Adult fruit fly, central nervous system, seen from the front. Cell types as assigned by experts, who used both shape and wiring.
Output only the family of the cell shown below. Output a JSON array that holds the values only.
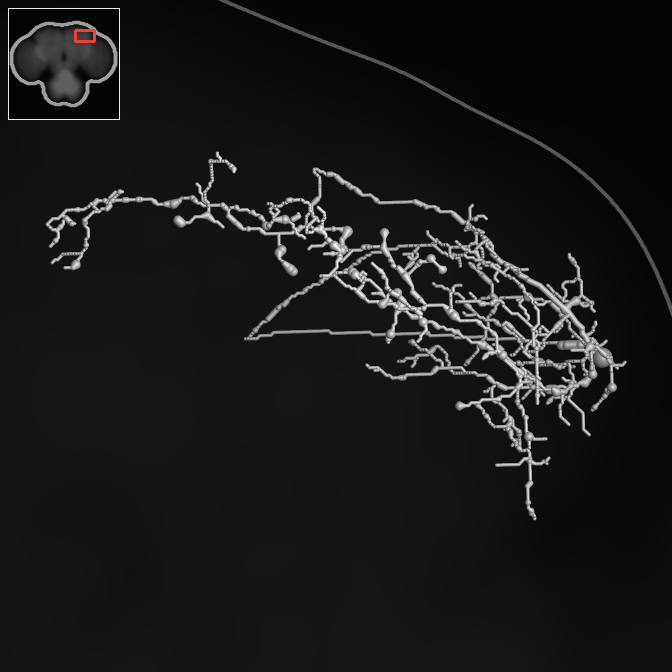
["hemilineage LHp2"]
